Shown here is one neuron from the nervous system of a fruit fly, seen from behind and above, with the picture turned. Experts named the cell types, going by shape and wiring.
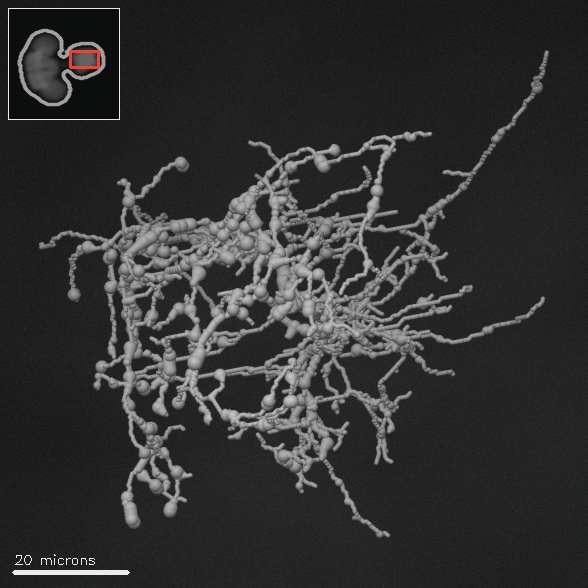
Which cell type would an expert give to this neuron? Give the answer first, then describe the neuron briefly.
Its cell type is IN12A026. It is a nerve-cord intrinsic neuron. The drawing shows no cell body. By the scale bar it is about 90 microns wide in this view. Dozens of branch ends can be seen.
